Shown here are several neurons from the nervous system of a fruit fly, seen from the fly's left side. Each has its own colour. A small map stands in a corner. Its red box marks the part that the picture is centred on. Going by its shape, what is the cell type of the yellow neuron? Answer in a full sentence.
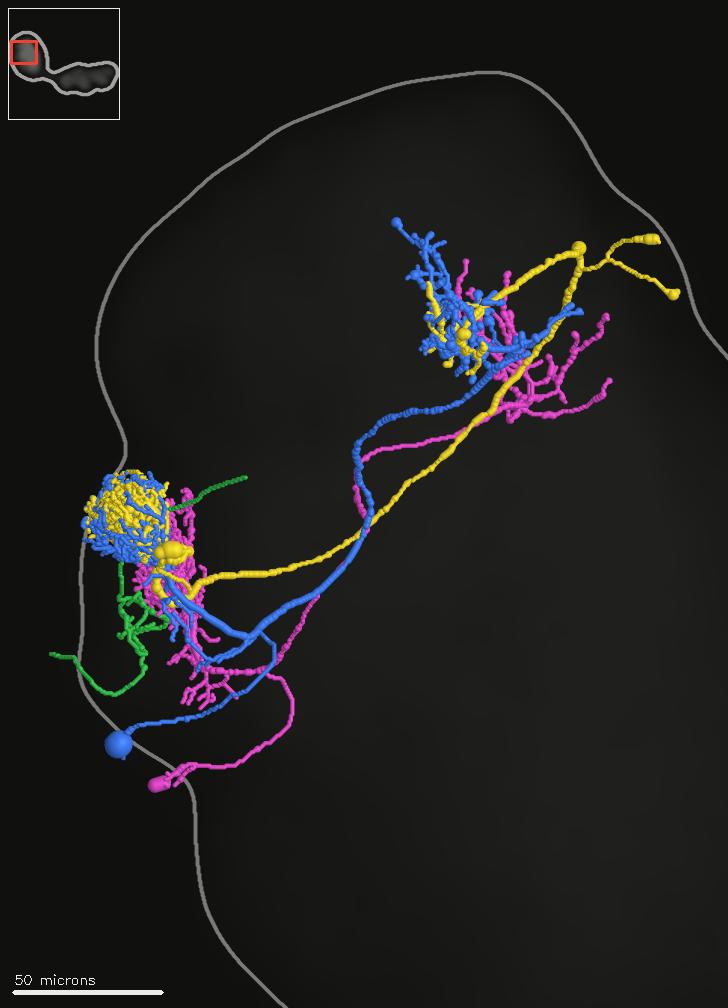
The cell type is DA1_lPN.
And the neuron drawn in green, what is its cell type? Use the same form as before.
The cell type is ORN_VA1d.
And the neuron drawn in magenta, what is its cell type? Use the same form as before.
The cell type is M_vPNml55.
